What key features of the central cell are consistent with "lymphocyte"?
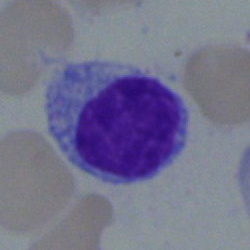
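The chromatin is what goes with a lymphocyte here: it's dense and deep purple, in a coarse, clumped pattern.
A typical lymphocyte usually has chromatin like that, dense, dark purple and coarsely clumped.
Beyond that, the nucleus sits off-centre toward the right, no distinct nucleoli show in it, and the cytoplasm has a fine, speckled texture without coarse dark granules.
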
